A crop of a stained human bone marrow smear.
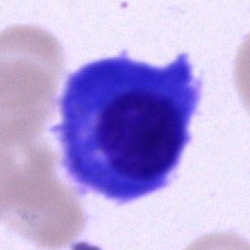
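Plasma cell, in the middle. Its outline looks irregular, edged with many small spiky projections, and a larger pointed tongue of cytoplasm seems to jut out at the upper right. The abundant cytoplasm appears a deep, intense blue, with a paler streak just to the left of the nucleus.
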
